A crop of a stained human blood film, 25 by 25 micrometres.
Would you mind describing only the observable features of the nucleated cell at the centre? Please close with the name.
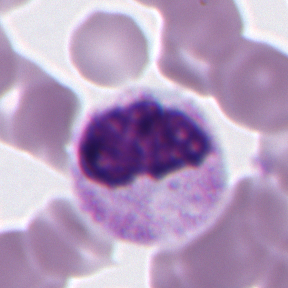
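First, the outline: roughly round and smooth. Across the upper half of the cell lies the nucleus, a broad, curved mass whose outline is uneven and lumpy. Looking closer, its chromatin is dark purple and coarsely clumped, with paler patches between the clumps. This cell is a segmented neutrophil.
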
